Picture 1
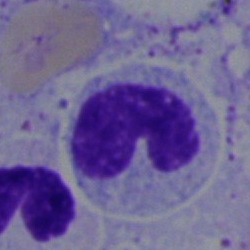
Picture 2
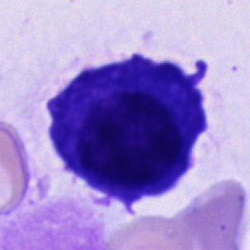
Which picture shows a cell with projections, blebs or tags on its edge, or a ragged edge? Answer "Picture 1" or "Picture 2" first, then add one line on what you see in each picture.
Picture 2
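In picture 1: The cell outline is round and smooth.
In picture 2: The cell is roughly round with a slightly bumpy, irregular edge.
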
